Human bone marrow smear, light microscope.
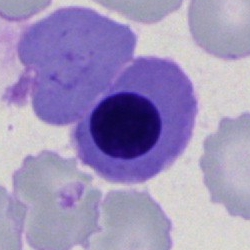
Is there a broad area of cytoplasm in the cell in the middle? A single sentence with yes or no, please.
Yes, the cell has plenty of cytoplasm around its nucleus.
